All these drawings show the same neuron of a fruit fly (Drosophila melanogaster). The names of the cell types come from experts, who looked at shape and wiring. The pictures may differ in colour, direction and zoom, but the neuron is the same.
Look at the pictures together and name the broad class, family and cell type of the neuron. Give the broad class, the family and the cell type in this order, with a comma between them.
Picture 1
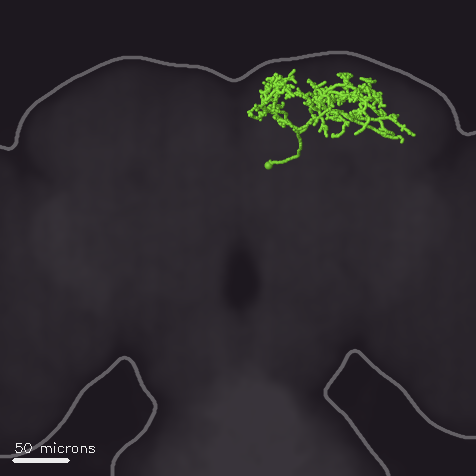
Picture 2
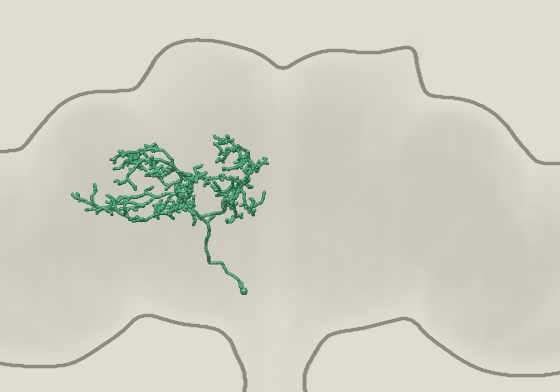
central-brain intrinsic neuron, hemilineage DM4_dorsal, SMP389_a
